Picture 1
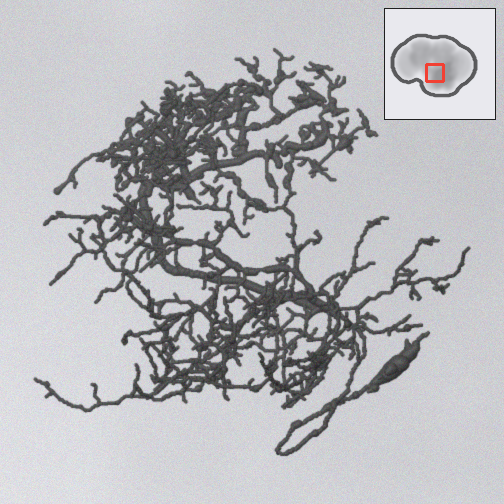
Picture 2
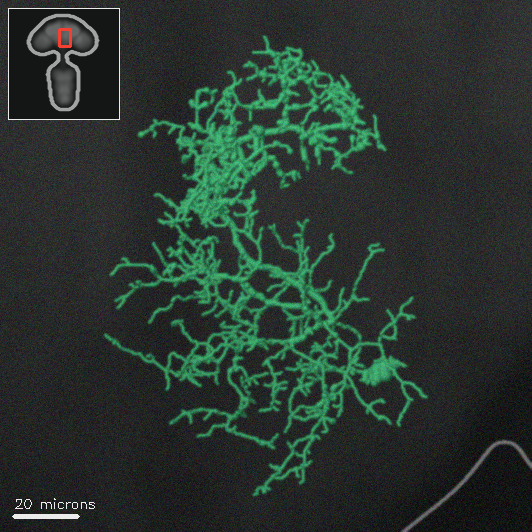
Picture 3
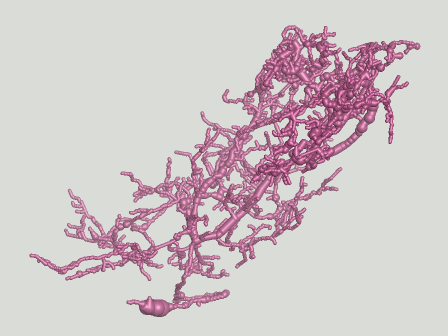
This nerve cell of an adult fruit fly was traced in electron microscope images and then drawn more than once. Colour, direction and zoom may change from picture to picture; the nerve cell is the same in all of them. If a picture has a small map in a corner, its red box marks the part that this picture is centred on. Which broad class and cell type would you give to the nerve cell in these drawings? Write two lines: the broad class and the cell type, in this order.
central-brain intrinsic neuron
GNG551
